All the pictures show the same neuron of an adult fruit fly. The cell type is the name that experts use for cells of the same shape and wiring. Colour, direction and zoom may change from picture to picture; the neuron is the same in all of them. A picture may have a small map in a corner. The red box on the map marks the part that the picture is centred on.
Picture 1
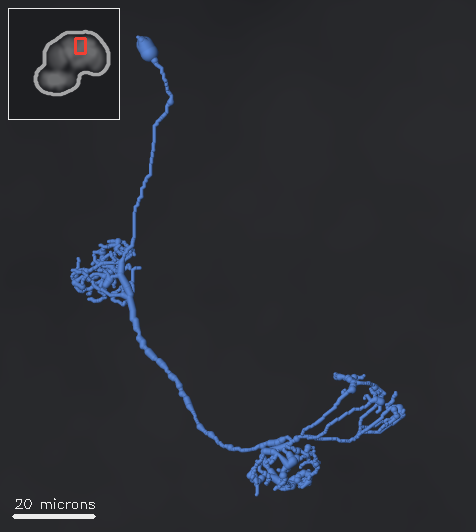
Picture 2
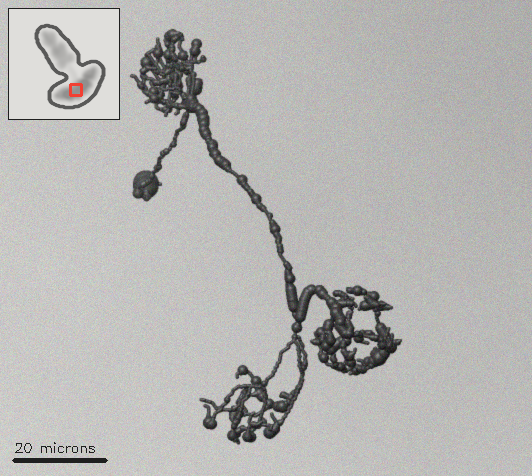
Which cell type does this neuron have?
PFNv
